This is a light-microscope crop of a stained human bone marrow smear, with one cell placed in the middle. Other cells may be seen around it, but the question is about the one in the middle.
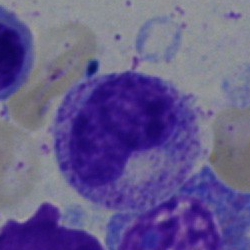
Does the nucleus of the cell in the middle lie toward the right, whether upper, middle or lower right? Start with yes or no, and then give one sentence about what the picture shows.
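No. The nucleus sits toward the upper left, leaving more cytoplasm at the lower right.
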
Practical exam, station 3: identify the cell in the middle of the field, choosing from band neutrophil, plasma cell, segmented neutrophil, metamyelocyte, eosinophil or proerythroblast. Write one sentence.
To answer, the cell in the center of the crop is a metamyelocyte.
